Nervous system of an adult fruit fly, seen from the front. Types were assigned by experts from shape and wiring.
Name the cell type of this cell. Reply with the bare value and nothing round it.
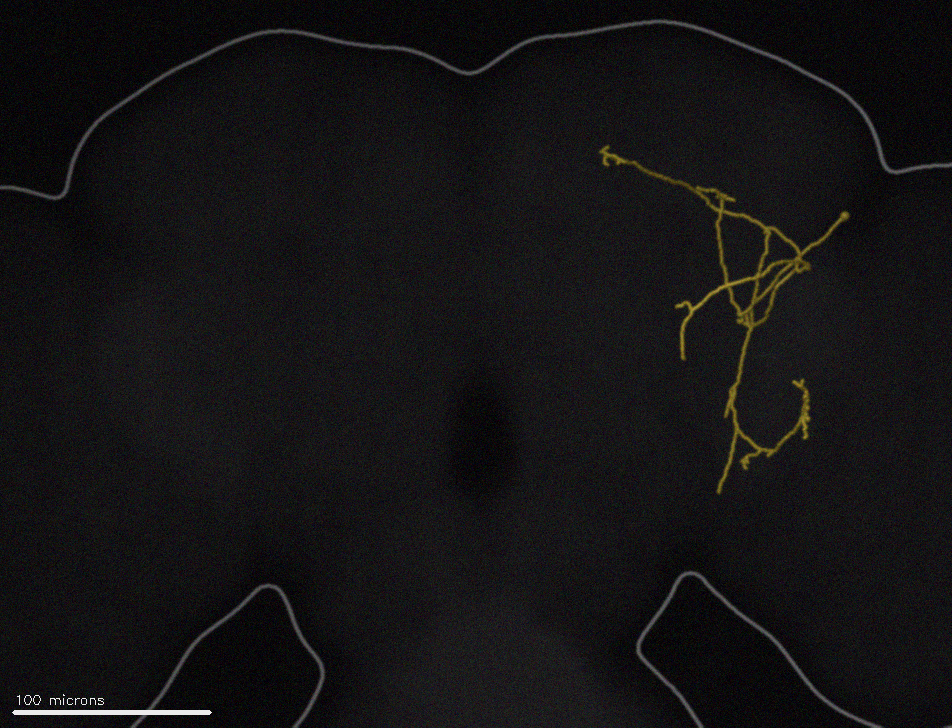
AVLP560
